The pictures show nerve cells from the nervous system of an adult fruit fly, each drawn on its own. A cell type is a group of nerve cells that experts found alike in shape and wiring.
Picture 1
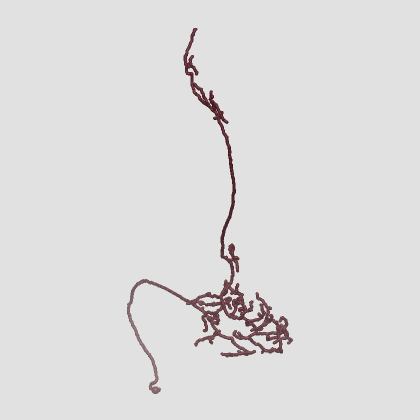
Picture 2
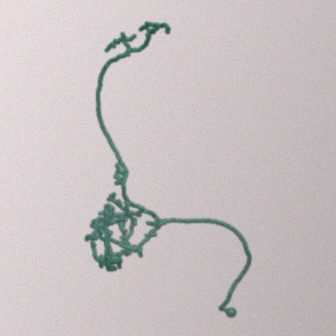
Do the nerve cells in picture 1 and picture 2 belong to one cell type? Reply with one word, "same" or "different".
same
